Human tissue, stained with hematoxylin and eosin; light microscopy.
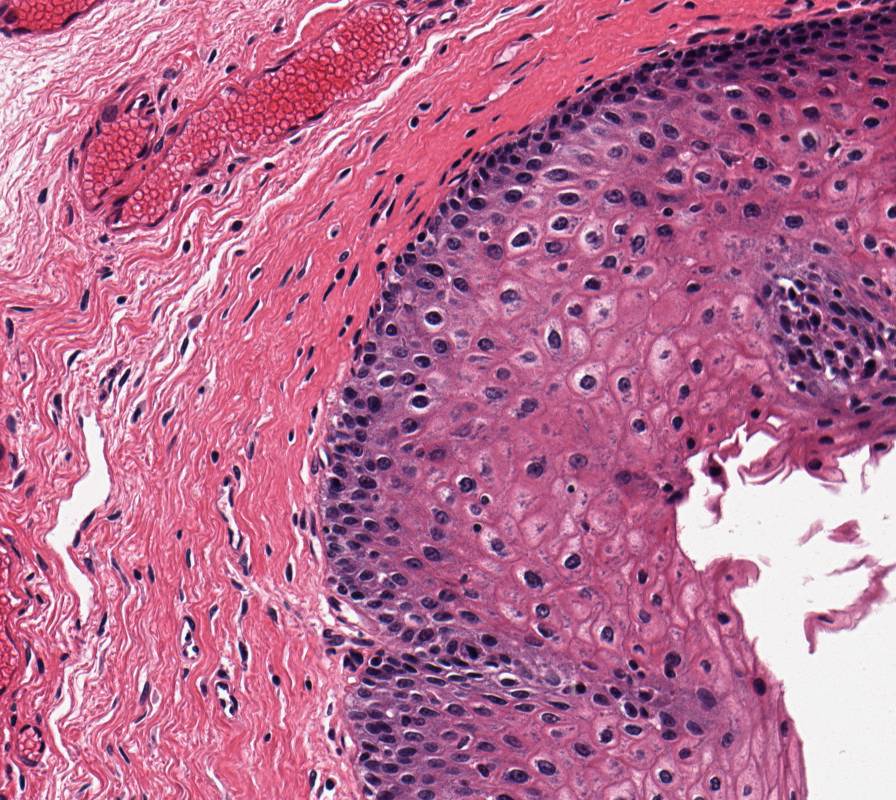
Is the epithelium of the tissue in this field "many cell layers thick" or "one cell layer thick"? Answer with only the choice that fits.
Many cell layers thick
